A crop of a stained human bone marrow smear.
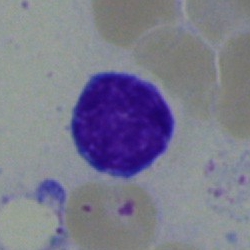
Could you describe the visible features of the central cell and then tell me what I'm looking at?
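Nucleus occupies nearly the whole cell. Chromatin dense, staining deep purple-blue. No distinct nucleolus; no granules visible. Lymphocyte.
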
